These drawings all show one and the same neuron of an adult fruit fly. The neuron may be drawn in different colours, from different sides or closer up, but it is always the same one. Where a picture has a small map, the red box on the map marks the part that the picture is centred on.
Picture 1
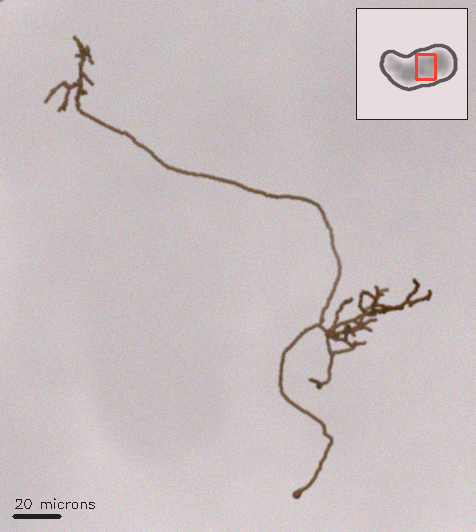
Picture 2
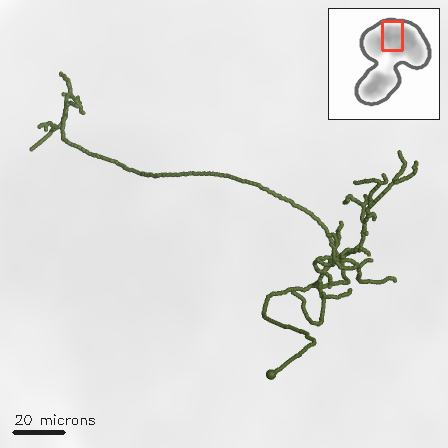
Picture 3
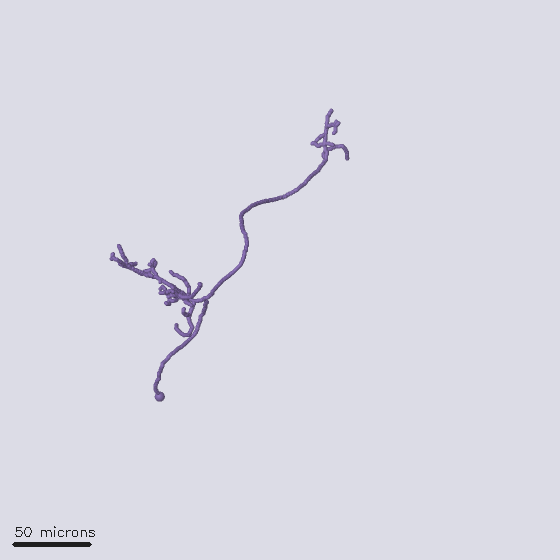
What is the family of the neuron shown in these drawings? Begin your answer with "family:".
family: hemilineage ALv1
